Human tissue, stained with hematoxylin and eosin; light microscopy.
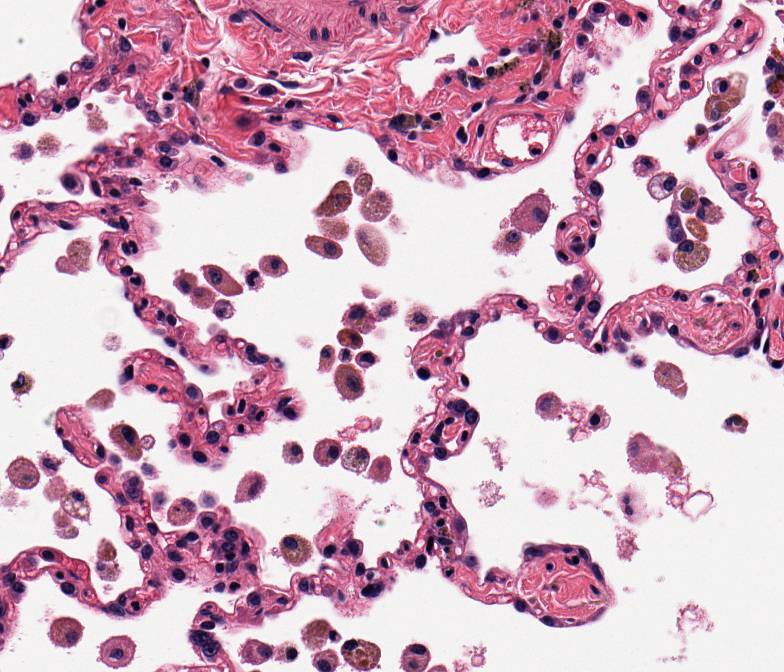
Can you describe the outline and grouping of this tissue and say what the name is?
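The field consists of large open spaces separated by thin, branching walls. Within the spaces lie numerous loose, rounded macrophages. These free macrophages have abundant cytoplasm containing golden-brown granular pigment. Along the top of the field runs a band of denser pink collagenous tissue. The tissue is lung.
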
